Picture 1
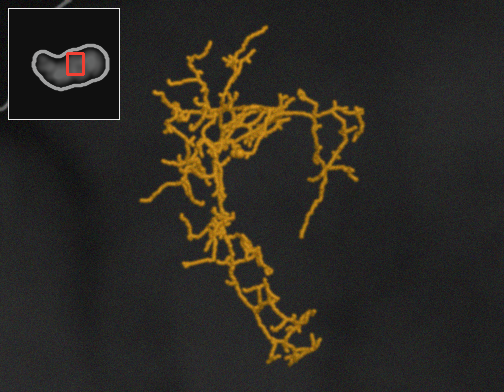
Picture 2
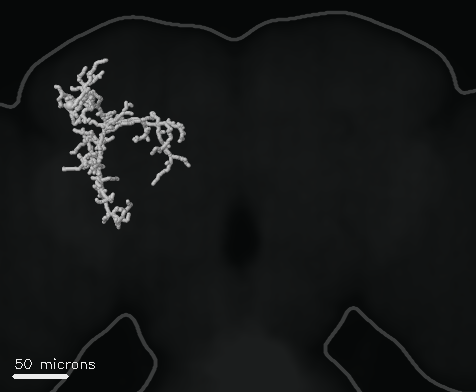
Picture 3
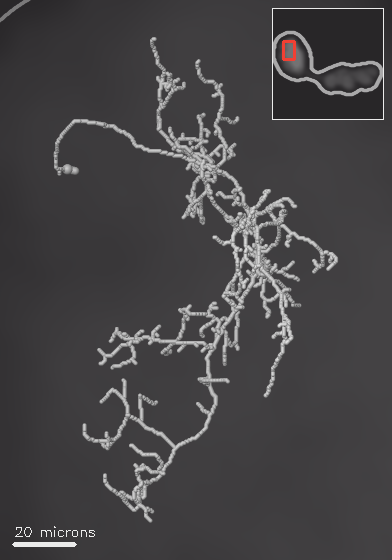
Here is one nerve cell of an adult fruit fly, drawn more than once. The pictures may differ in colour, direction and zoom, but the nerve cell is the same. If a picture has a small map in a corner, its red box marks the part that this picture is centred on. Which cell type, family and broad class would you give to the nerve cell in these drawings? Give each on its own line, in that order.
AVLP038
hemilineage VLPd1
central-brain intrinsic neuron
